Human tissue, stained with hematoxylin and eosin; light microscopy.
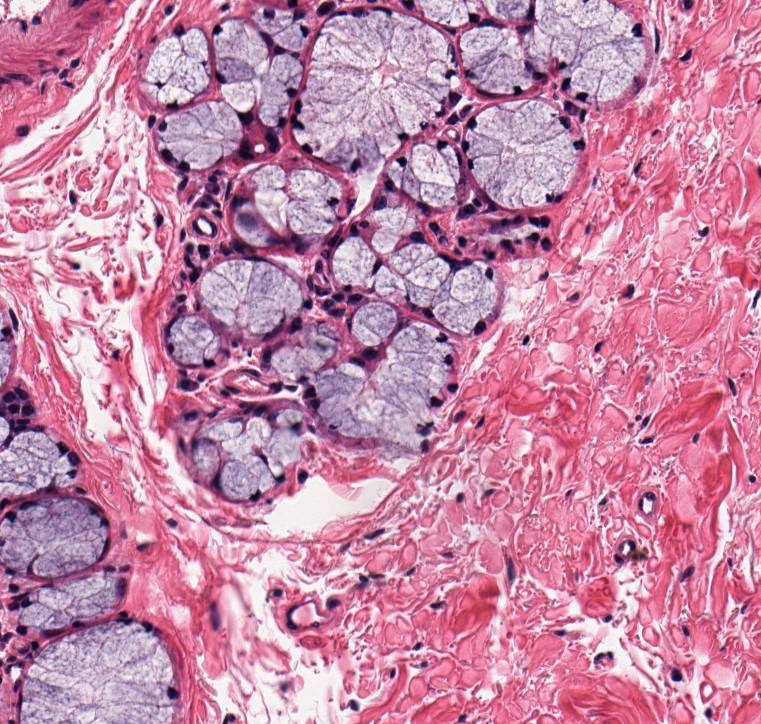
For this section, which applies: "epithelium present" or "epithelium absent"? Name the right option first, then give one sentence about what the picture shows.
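Epithelium present. The acini are mucous acini whose cells have pale, grey-blue, finely foamy cytoplasm.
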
